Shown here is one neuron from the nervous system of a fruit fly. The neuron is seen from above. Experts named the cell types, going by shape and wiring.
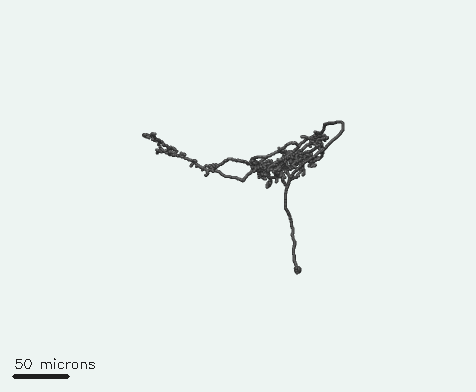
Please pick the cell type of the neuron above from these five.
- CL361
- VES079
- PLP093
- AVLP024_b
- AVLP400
VES079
